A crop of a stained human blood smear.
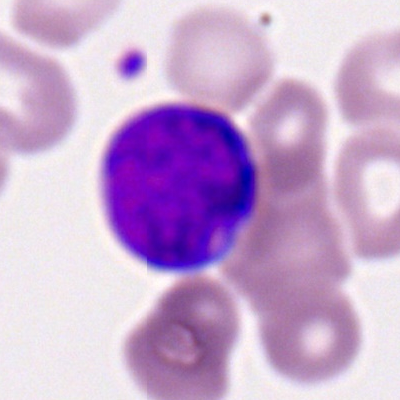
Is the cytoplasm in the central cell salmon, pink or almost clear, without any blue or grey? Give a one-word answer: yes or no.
No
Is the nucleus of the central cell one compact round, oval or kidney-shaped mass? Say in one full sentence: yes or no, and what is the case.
Yes, what its nucleus forms is one compact round, oval or kidney-shaped mass.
